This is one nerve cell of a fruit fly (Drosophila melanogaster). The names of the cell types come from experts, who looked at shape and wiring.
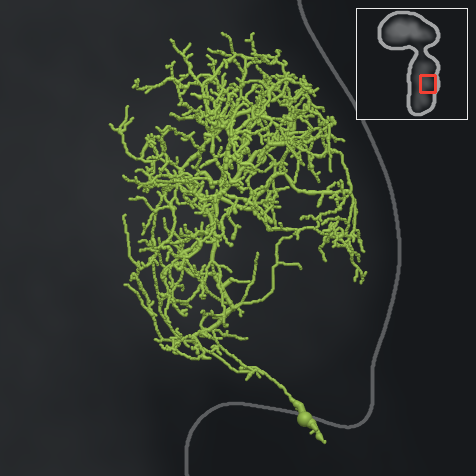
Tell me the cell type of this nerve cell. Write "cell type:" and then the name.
cell type: IN21A014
